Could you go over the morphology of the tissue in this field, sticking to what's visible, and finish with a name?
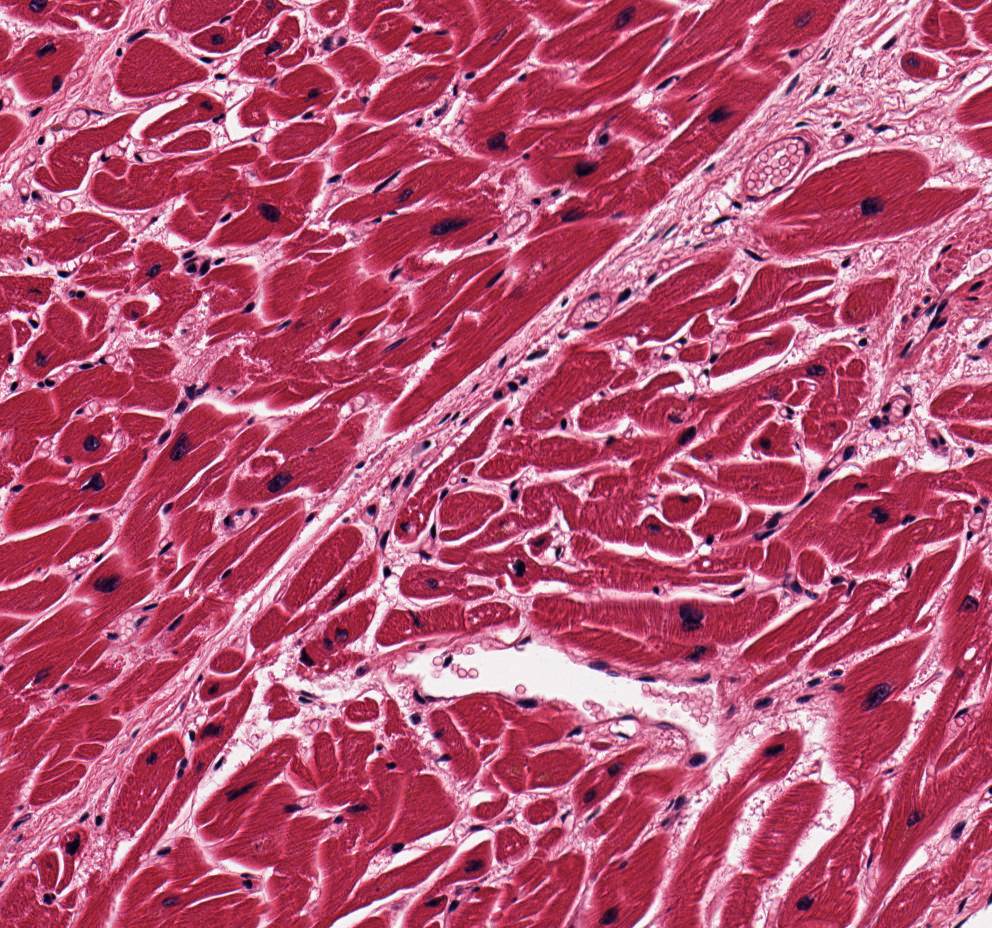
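Branching muscle fibres fill the field, cut in mixed planes: some lengthwise, many oblique or across. Scattered fibre nuclei are enlarged, dark and irregularly outlined. Diagonally from lower left to upper right runs a band of loose pale pink connective tissue with small dark elongated nuclei, holding near the upper right a small rounded bundle of many tiny pale circular profiles. Tissue: left ventricle of the heart.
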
